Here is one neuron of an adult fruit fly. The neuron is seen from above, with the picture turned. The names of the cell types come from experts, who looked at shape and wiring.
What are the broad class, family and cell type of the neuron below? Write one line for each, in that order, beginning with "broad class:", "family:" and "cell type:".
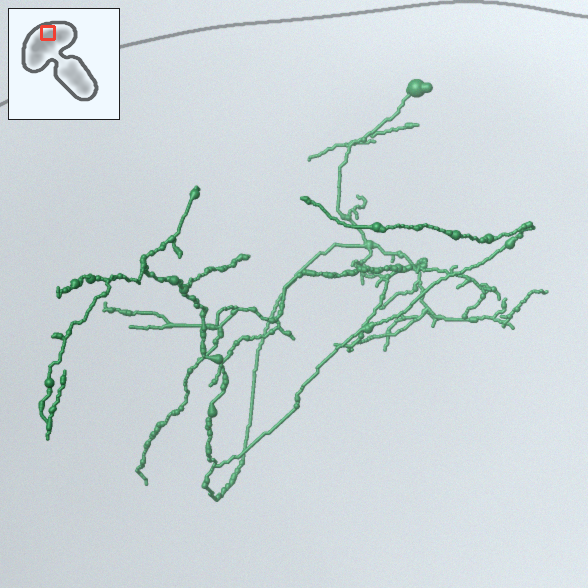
broad class: central-brain intrinsic neuron
family: hemilineage VLPl&d1_dorsal
cell type: CB1165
